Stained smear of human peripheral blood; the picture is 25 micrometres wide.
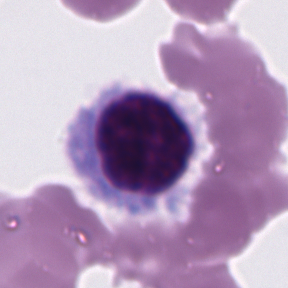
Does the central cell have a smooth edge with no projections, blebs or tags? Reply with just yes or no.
No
